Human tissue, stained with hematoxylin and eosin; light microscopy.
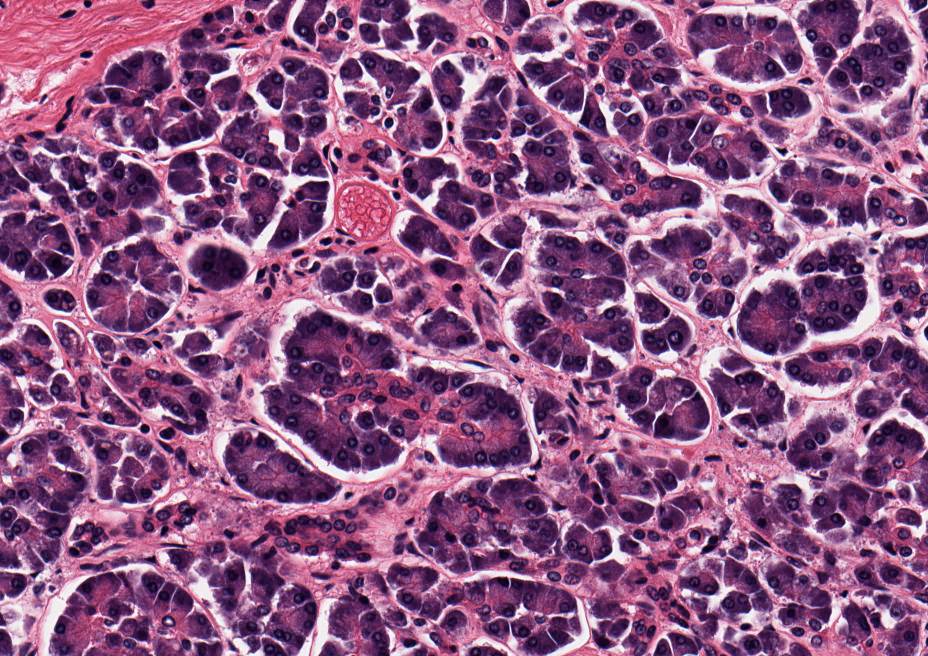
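Pancreas. Closely packed rounded groups of acini fill the field, divided by thin pink septa. Round acinar nuclei sit at the outer, basal ends of the cells, and the cytoplasm grows pinker toward the centre of each acinar group. A band of dense, wavy pink collagen crosses the top left corner.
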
